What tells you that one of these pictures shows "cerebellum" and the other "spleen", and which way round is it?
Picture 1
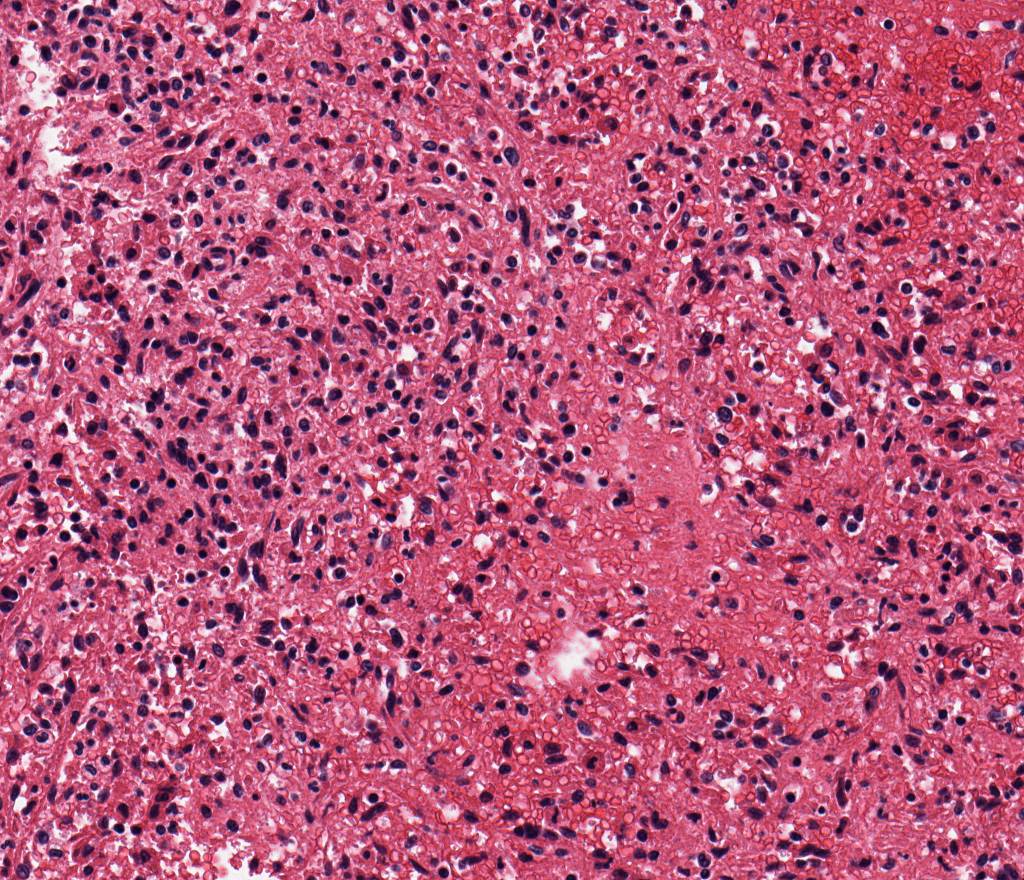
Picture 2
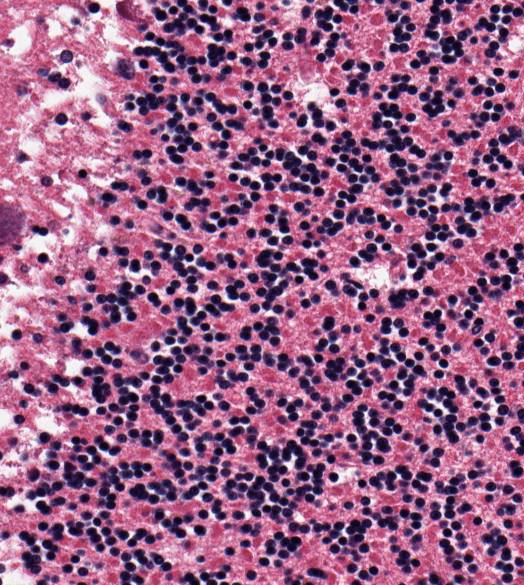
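The spleen appears in picture 1 and the cerebellum in picture 2. In the spleen, red blood cells lie throughout, most densely packed in the upper right. Many small, round, dark-staining nuclei with scant cytoplasm are scattered across it, mixed with elongated spindle-shaped nuclei that are most noticeable in the left half. The nuclei are more crowded in the left and centre than in the upper right. In the cerebellum, a dense sheet of small dark nuclei fills most of the field, sparing only the upper left corner. These nuclei are small, round, uniform and dark blue-black, with scant visible cytoplasm, and small irregular islands of pink, finely fibrillary material lie between them. The upper left corner is a pale pink fibrillary zone holding only sparse nuclei.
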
